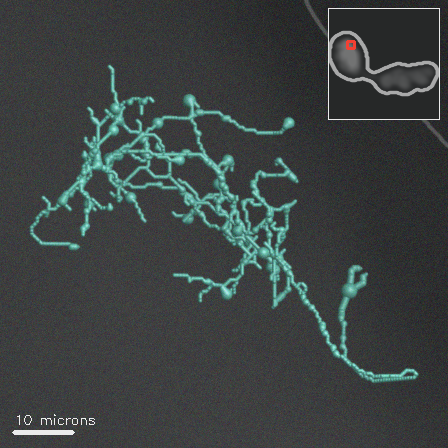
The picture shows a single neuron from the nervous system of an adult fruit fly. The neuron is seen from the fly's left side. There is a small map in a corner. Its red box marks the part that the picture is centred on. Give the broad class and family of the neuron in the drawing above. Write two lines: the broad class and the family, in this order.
central-brain intrinsic neuron
hemilineage LHp1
